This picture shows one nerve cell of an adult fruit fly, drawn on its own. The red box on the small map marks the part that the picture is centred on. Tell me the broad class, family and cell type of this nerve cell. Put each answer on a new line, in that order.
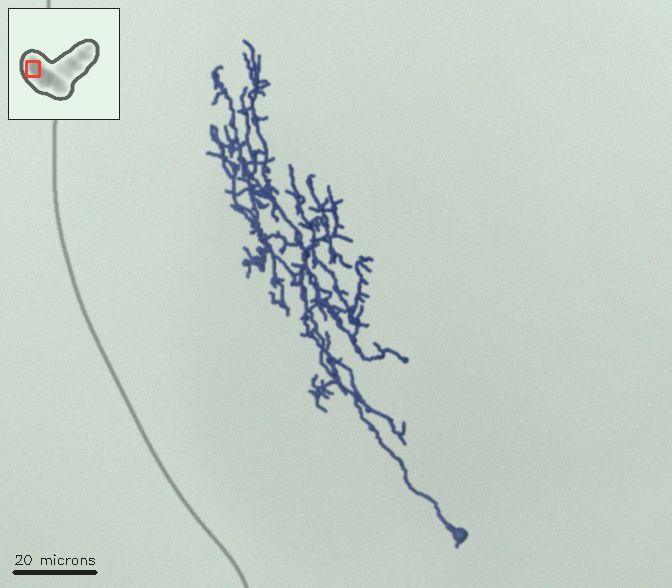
optic-lobe intrinsic neuron
Cm
Cm11b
